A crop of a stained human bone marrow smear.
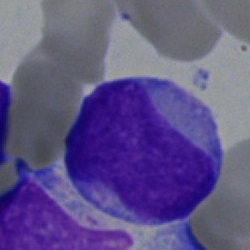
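Blast, the cell in the middle of this stained marrow smear: its outline looks round and smooth. The nucleus seems to sit off-centre toward the lower left, leaving the widest band of cytoplasm at the upper right. Its chromatin is deep purple and finely, evenly stippled, and I can make out no distinct granules in the cytoplasm.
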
